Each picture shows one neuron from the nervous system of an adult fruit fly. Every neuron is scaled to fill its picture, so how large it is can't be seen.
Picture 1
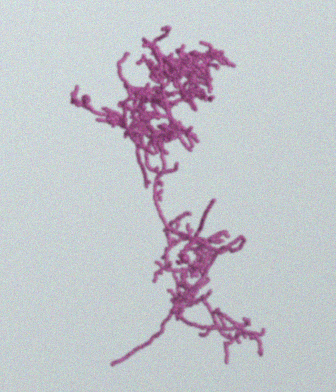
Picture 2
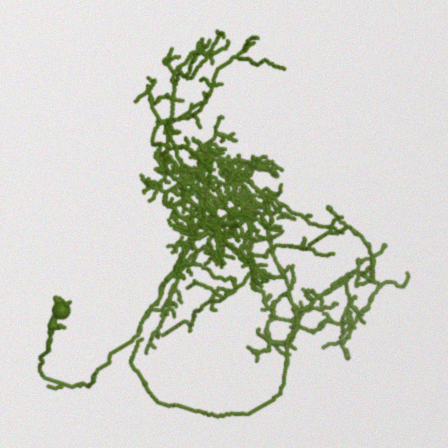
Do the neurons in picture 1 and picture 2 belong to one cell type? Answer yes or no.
no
